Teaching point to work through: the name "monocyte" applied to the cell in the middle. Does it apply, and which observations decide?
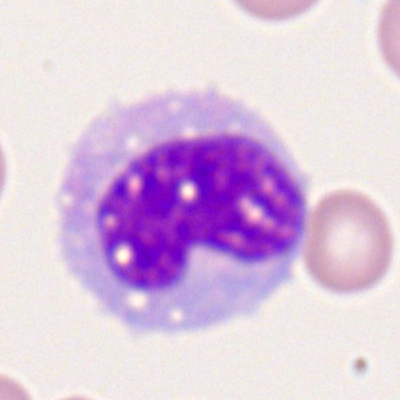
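Outline roughly round, edge finely irregular and fuzzy. Nucleus kidney-shaped, indented on the lower side, staining deep purple. Cytoplasm pale greyish-lilac, without coarse granules, with a few small clear spots.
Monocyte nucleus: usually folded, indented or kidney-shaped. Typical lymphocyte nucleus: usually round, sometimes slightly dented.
Kidney-shaped nucleus here: for monocyte, against lymphocyte.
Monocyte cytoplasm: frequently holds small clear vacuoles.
The small clear spots here are in keeping with monocyte. Verdict: monocyte fits.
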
